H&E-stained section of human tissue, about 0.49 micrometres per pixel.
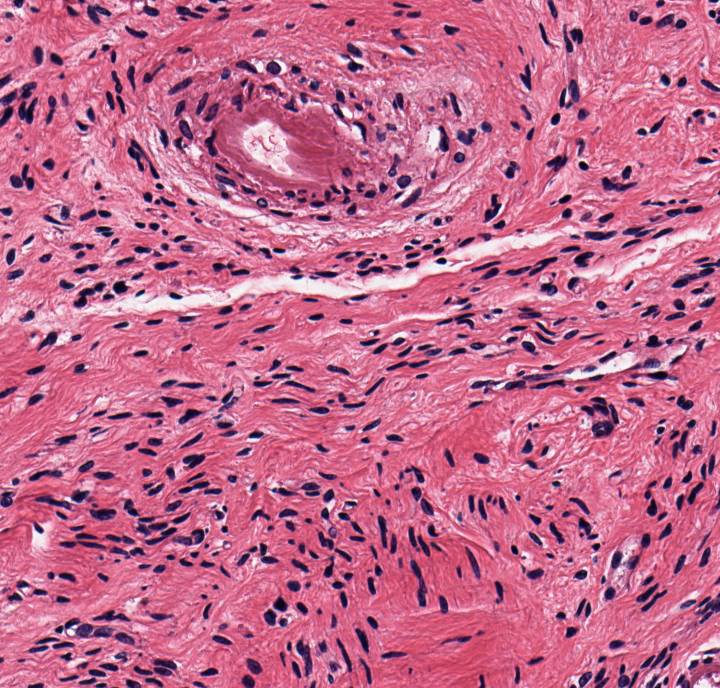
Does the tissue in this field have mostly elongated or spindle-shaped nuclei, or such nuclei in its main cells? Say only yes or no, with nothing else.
Yes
